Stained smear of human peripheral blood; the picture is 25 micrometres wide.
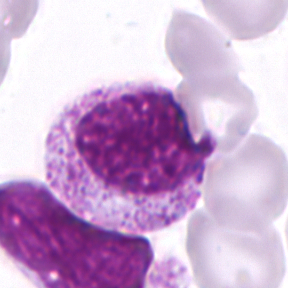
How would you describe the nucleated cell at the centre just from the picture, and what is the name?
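A single unlobed nucleus lies off-centre, toward the upper right of the cell. The cytoplasm forms its widest rim below and to the left of the nucleus. It is crowded with many fine purple granules. Answer: myelocyte.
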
